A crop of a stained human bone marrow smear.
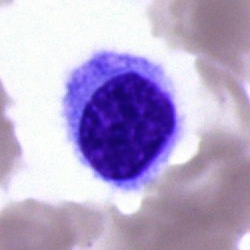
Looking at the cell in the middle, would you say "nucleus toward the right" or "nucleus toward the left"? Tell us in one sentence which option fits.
Toward the left of the nucleus extends most of the cytoplasm.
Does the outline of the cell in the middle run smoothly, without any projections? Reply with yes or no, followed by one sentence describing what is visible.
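No. The cell is roughly round with a slightly ragged, fuzzy edge.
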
